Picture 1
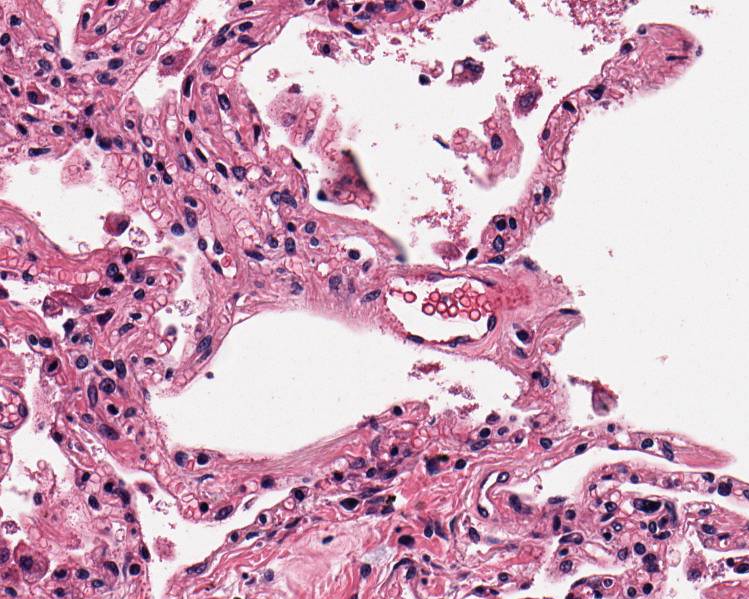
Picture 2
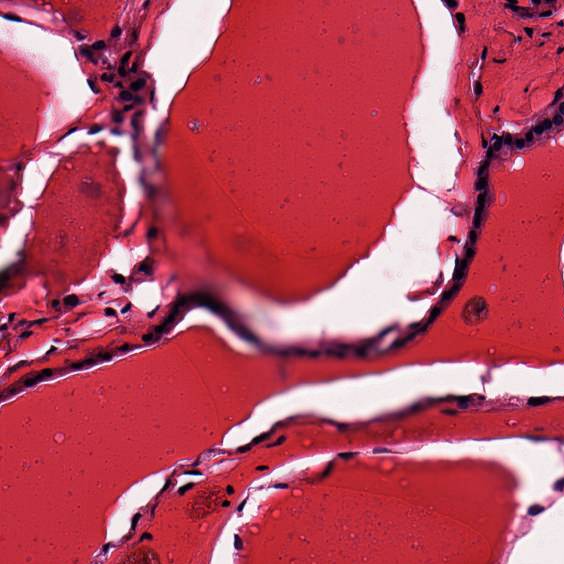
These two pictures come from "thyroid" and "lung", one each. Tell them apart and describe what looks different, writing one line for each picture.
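Picture 1 is from the lung. No glands are present anywhere in the field.
Picture 2 is from the thyroid. The field is filled by a few large rounded follicles packed closely together.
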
